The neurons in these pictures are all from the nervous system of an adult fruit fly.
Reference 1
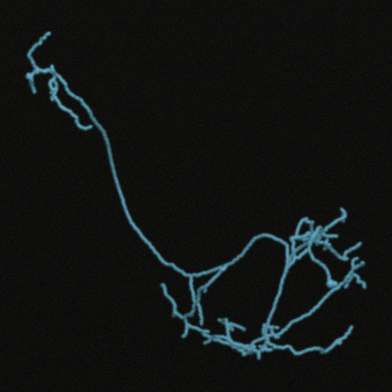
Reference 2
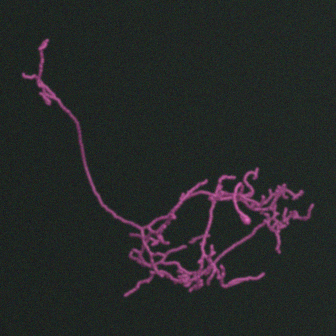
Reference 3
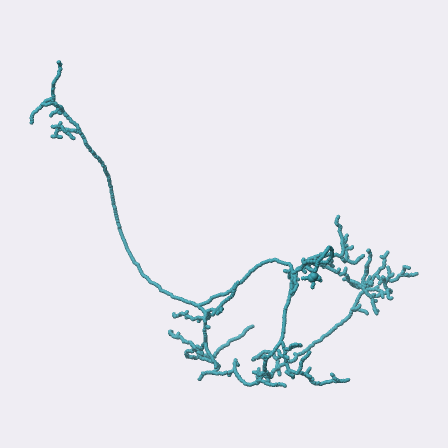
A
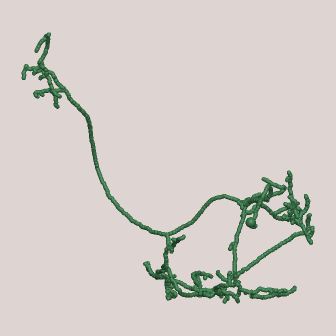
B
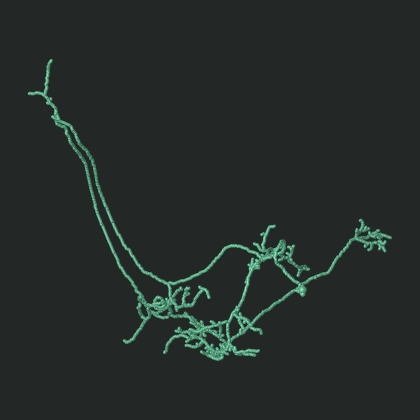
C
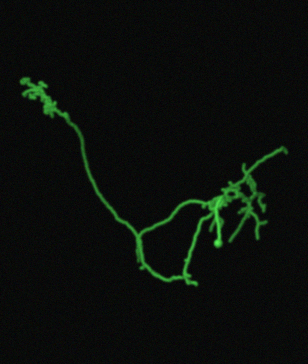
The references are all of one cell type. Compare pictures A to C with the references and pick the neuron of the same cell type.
A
